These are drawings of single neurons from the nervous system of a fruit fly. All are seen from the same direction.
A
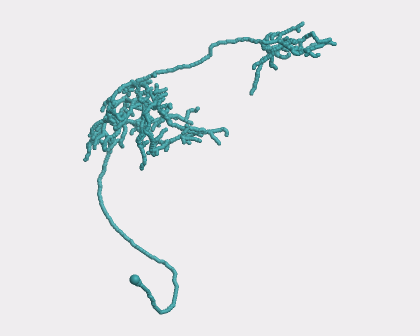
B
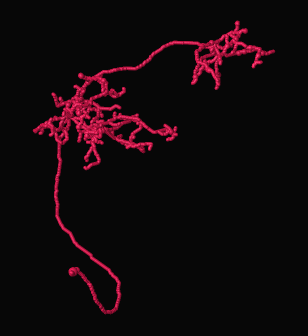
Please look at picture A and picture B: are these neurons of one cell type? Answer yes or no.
yes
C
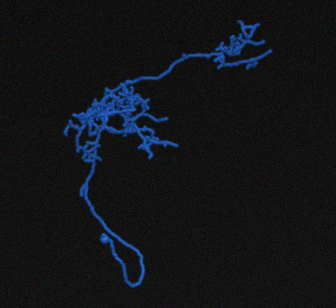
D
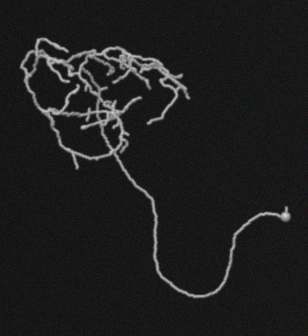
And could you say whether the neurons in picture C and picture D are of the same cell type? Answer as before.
yes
